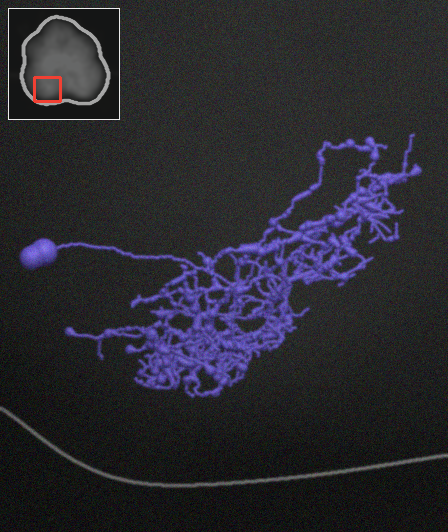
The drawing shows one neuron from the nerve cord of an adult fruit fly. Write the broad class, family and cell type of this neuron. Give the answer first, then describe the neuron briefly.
This is a nerve-cord intrinsic neuron. The family is hemilineage 01B. The cell type is IN01B029. Dozens of branch ends can be seen. As drawn here it is wider than it is tall.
